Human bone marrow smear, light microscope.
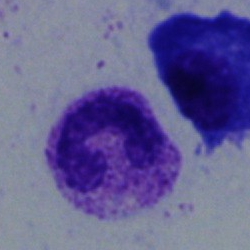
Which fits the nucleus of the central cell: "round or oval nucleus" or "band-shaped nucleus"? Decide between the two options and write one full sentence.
The cell carries a nucleus shaped as a curved band without separate lobes.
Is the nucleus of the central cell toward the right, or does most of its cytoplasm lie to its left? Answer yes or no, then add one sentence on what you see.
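No. The nucleus lies towards the upper left of the cell.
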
